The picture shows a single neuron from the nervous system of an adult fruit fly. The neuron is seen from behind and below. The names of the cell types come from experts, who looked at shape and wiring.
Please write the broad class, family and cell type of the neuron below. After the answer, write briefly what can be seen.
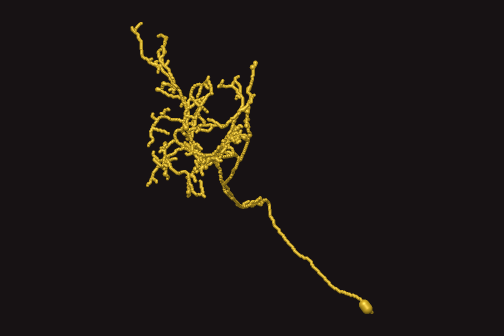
It is a central-brain intrinsic neuron. The family is hemilineage LALa1_posterior. It is of cell type WED042. The cell body can be seen at the lower right of the picture. The picture shows dozens of branch ends.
